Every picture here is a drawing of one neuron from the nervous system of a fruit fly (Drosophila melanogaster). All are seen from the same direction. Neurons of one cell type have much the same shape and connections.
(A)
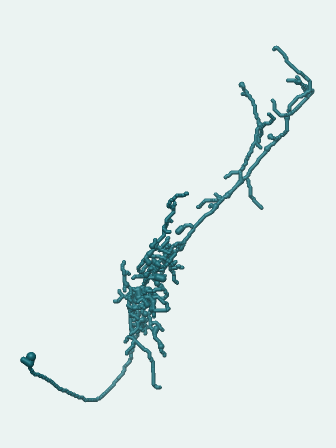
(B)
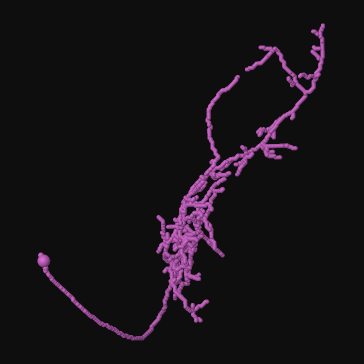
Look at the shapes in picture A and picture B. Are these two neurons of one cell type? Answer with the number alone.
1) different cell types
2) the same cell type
2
